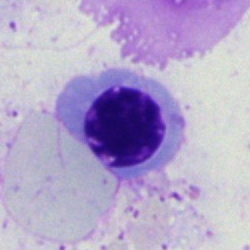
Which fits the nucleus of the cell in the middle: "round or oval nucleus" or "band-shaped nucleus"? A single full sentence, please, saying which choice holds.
A single compact round or oval mass makes up the nucleus.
